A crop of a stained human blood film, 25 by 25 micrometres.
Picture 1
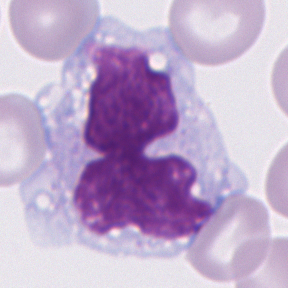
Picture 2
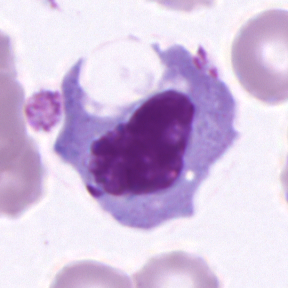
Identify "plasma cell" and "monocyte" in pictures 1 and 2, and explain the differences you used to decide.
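The monocyte is in picture 1 and the plasma cell in picture 2. On outline and nucleoli, they match: both are irregular and angular, and neither shows nucleoli. On the nucleus, they part ways: the monocyte's is one mass folded into an upper and a lower part joined by a broad waist, while the plasma cell's measures about 11 by 8 micrometres, with dense, dark purple, coarsely clumped chromatin.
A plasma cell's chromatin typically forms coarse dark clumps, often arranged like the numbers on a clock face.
On cytoplasm, the monocyte's is abundant, pale grey-blue and holds many small clear vacuoles.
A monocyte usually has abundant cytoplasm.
On granules, neither cell shows coarse ones, and the monocyte has no brightly coloured ones either. On surroundings, a platelet lies just beside the left edge of the plasma cell.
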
